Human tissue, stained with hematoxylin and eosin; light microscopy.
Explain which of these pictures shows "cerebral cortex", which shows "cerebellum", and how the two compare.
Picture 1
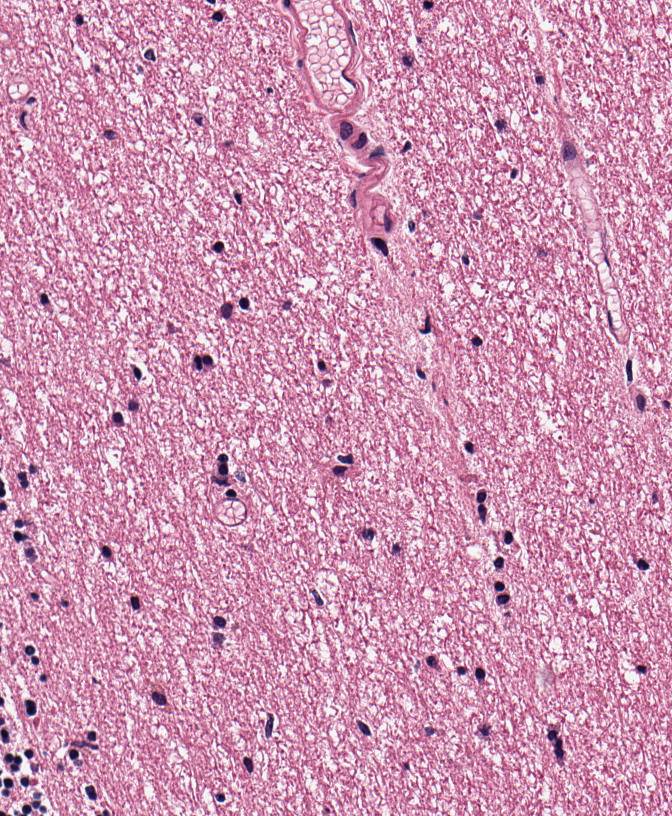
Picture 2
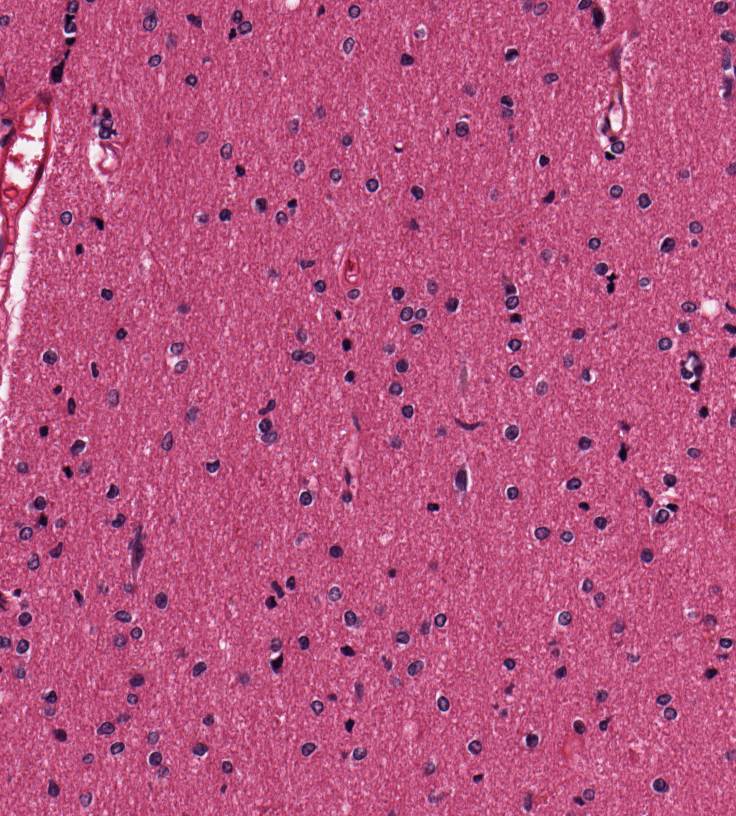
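The cerebellum is in picture 1; picture 2 is cerebral cortex. Picture 1 is almost all pale pink, finely fibrillar tissue, its fibres and streaks running obliquely rather than in a random mesh. Its sparse nuclei are mostly small, round and densely dark with very little visible cytoplasm; at the lower left corner they form a tight cluster much denser than elsewhere.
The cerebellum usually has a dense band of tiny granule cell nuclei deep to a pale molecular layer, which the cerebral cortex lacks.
Picture 2 is a finely granular pink fibrillary matrix without organised units, its small round dark-staining nuclei scattered singly and fairly evenly. A few larger, angular, tapering cells lie mid-field.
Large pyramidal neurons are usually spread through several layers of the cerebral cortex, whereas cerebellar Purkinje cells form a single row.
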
